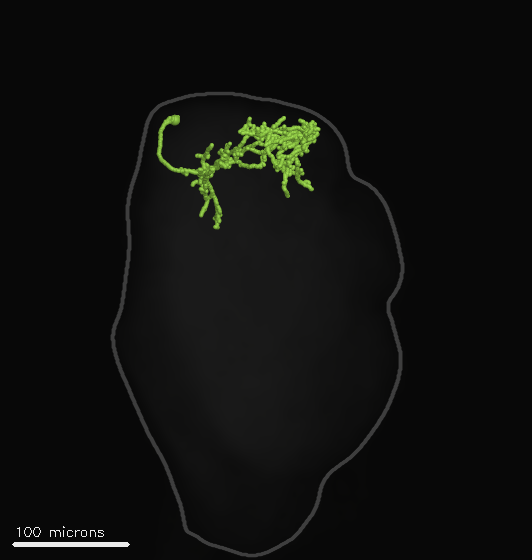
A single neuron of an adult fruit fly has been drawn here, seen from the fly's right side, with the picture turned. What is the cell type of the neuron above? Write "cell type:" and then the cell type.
cell type: LHPD2c7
